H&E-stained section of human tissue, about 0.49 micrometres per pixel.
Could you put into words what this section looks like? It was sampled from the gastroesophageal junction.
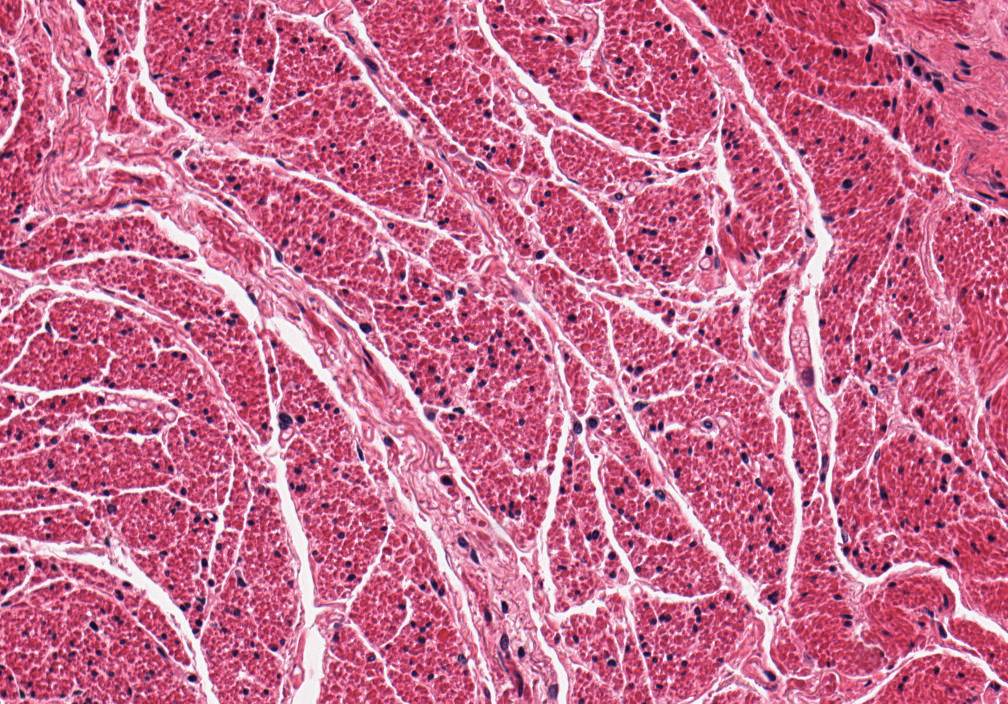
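Bundles of closely packed cells fill the field, separated by narrow white clefts and thin pale septa. Their cytoplasm stains a deep red-pink. Dark, round to oval nuclei are sparse among the profiles, most of which show no nucleus. In the upper right corner the fibres run lengthwise and carry elongated nuclei.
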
